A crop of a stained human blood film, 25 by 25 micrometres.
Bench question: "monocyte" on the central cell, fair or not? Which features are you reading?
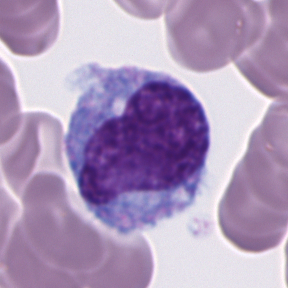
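Decisive are the fine, faint pinkish-purple granules dusted through the pale greyish blue cytoplasm, and the small clear vacuole at the notch of the nucleus.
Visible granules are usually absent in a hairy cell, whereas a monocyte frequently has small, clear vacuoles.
The name monocyte fits. Its nucleus, about 13 by 9 micrometres, has a notch on the upper-left side that makes it bean-shaped. Along the upper left the cell border is frayed and ill-defined. A tiny purplish fragment lies just outside the cell at lower right.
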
